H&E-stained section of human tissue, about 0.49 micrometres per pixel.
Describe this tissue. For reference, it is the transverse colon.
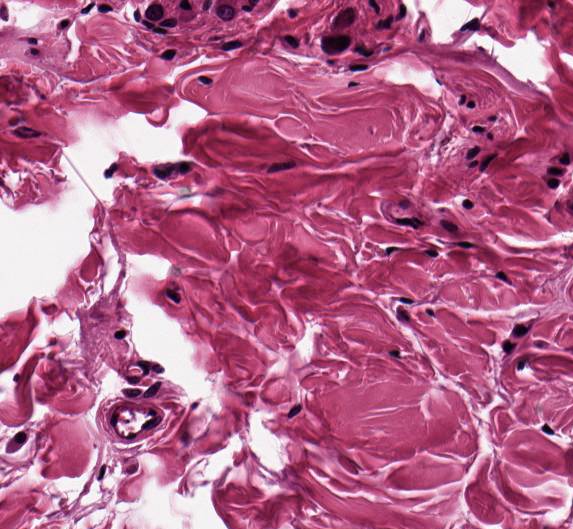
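Thick, closely packed collagen bundles occupy most of the field, running in haphazard, interweaving directions. Fibroblast nuclei between the bundles are small, dark and spindle-shaped to oval, and lie sparsely and singly. These nuclei are more numerous along the top edge than in the centre. Near the lower left is a small vessel whose narrow lumen is lined by a few dark nuclei.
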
